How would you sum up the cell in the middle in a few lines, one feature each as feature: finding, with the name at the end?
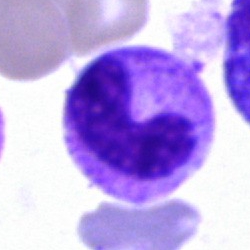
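Outline: round.
Nucleus: kidney-shaped, with a deep notch.
Notch: opens toward the upper right of the cell.
Cytoplasm: moderate in amount, pale lilac.
Name: band neutrophil.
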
